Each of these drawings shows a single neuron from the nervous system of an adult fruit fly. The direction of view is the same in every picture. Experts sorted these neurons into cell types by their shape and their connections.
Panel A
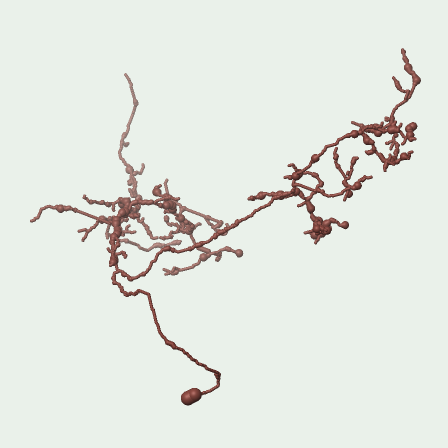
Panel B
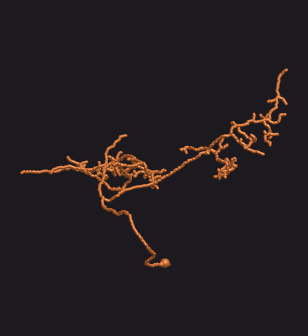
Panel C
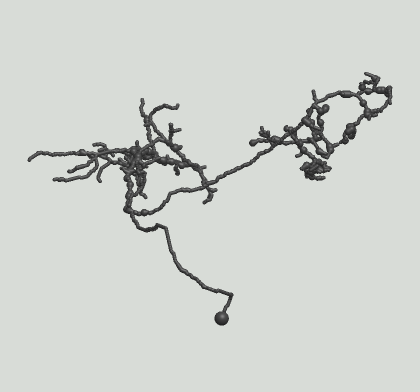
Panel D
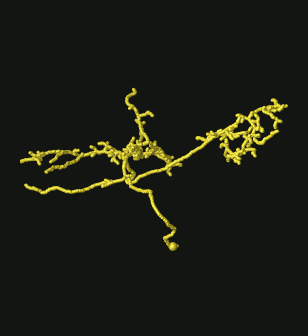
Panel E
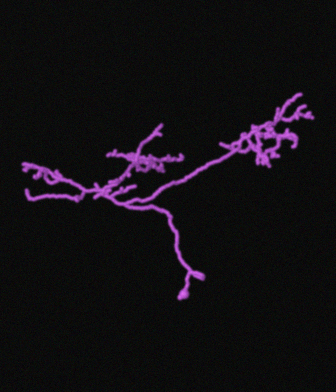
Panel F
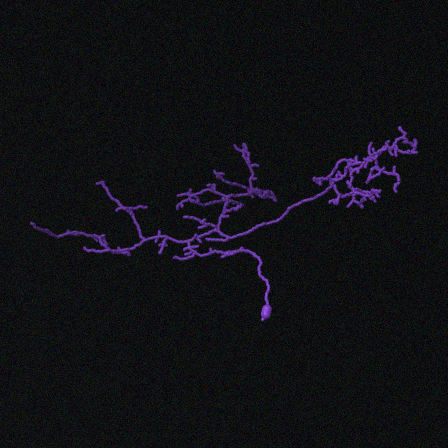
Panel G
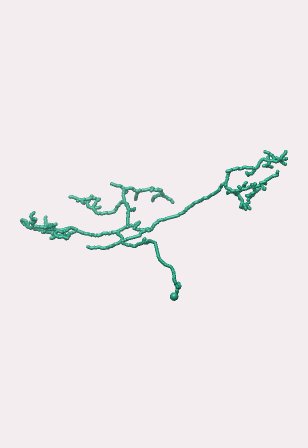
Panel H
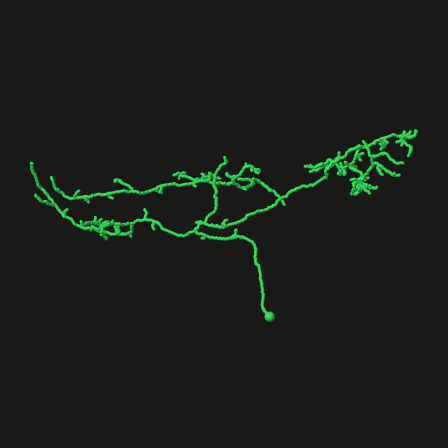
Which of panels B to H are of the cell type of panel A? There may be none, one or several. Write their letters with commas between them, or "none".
B, C, D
